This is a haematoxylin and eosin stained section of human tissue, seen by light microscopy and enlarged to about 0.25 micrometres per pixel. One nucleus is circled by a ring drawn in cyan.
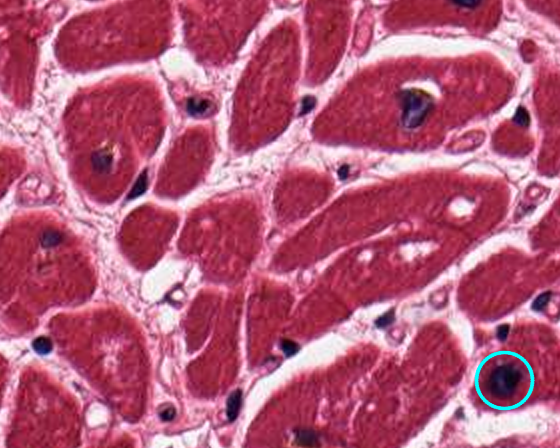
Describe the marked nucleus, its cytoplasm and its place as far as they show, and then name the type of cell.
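The nucleus is larger than the small dark nuclei lying in the pale spaces between neighbouring fibres. The cytoplasm is plentiful, deep red, and finely streaked. This is a cardiomyocyte.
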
